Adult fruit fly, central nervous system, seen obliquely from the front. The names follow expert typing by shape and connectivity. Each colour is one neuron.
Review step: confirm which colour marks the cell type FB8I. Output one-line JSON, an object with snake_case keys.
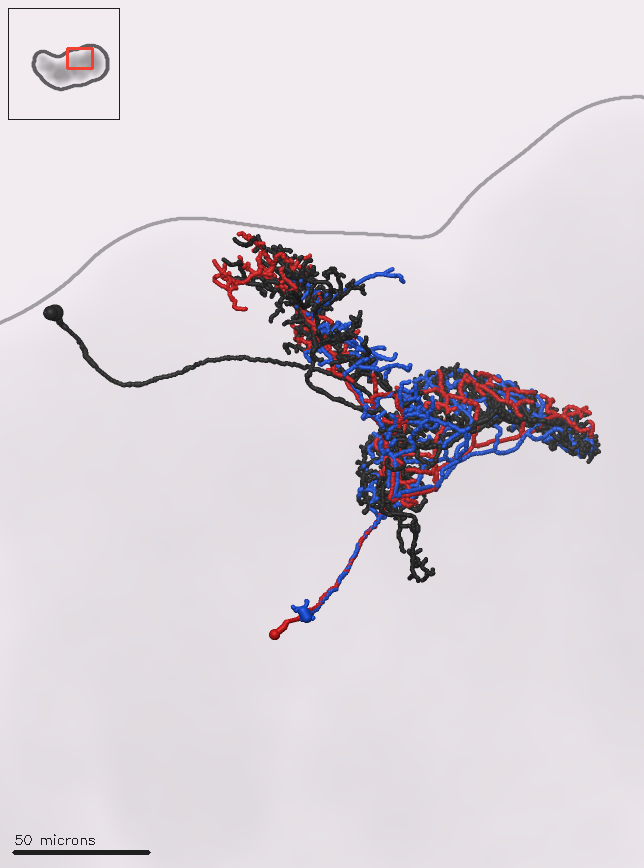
{"colour": "red"}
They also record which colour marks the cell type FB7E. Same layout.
{"colour": "blue"}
